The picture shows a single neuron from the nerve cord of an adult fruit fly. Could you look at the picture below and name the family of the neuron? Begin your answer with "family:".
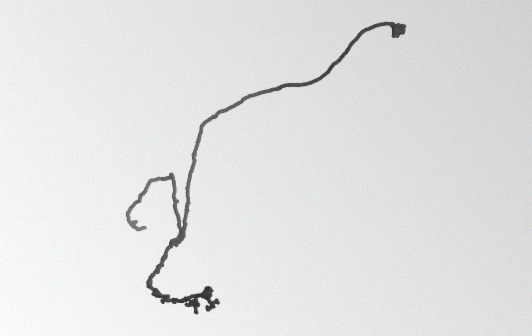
family: hemilineage 23B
